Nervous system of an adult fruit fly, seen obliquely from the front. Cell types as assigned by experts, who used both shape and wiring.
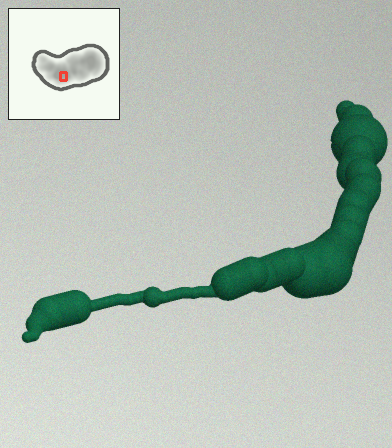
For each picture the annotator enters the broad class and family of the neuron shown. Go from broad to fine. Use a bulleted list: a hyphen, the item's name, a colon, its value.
- broad class: photoreceptor or other optic-lobe sensory neuron
- family: class visual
